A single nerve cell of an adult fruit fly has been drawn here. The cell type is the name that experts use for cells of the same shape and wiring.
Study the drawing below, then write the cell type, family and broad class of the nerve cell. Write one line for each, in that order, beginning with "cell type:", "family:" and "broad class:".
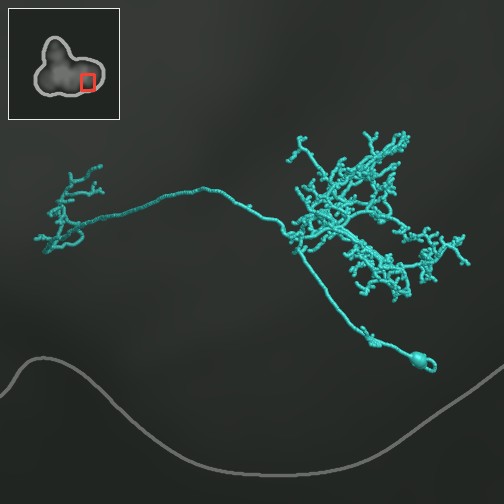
cell type: Tm26
family: Tm
broad class: optic-lobe intrinsic neuron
